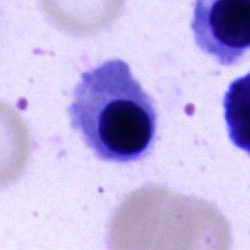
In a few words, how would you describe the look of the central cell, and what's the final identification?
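The nucleus is placed off-centre, toward the lower right of the cell. Its chromatin is dark and dense, with little internal detail, and no nucleoli are visible. The cytoplasm contains no granules. The cell is an erythroblast.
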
